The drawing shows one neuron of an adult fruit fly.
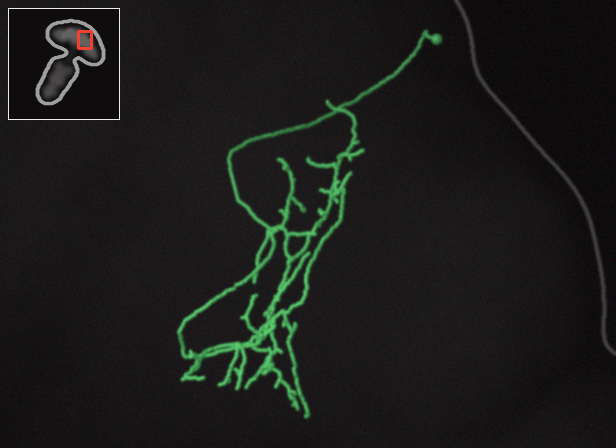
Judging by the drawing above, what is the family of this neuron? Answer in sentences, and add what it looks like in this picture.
The family is hemilineage AOTUv1_ventral. Its broad class is central-brain intrinsic neuron. It is in the brain and does not reach the nerve cord. The cell body is at the upper right of the picture.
